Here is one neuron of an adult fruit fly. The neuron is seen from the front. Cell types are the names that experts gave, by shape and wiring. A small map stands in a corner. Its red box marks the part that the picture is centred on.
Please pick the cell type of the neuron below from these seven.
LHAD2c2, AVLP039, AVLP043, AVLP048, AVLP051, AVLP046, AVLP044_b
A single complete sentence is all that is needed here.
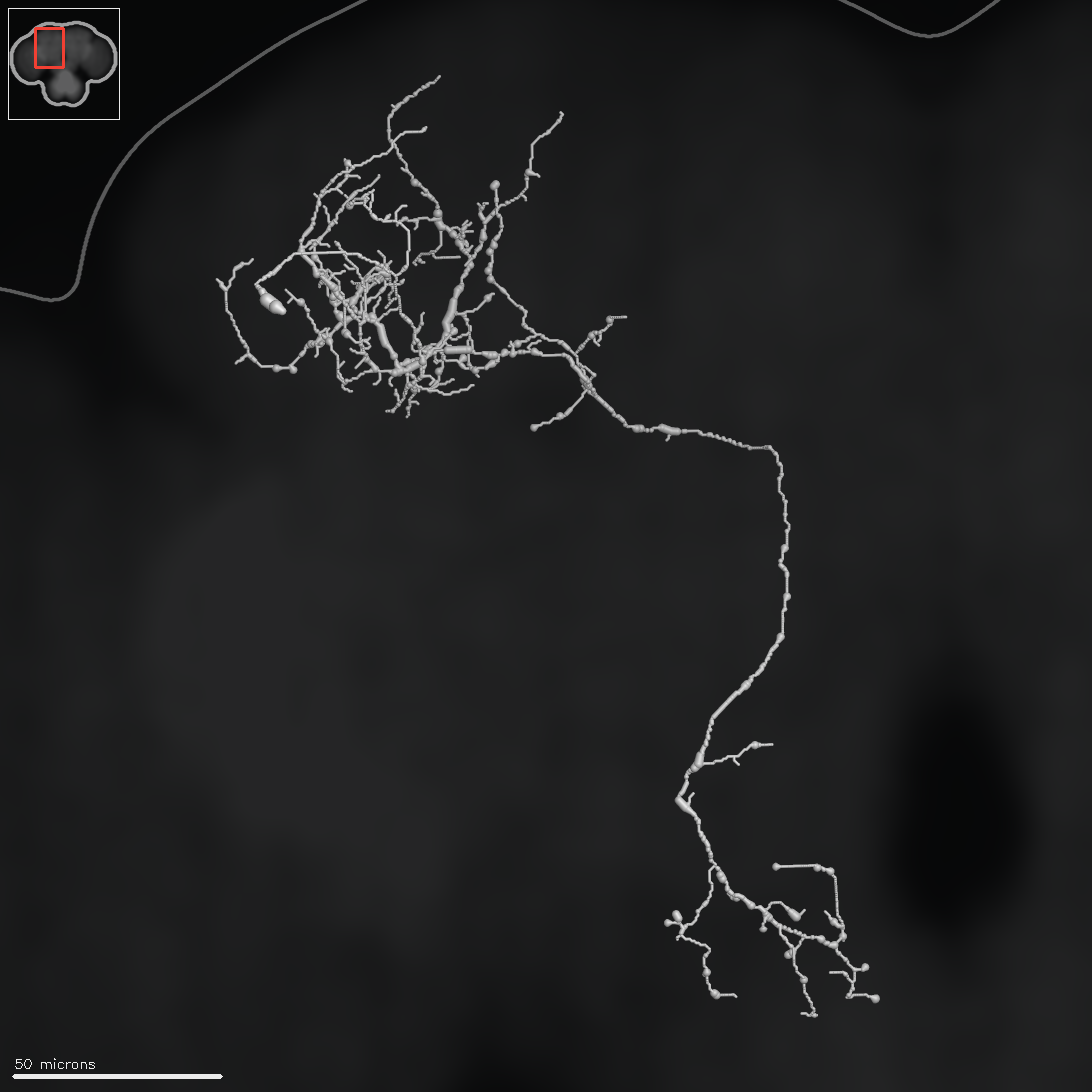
Under the cell type LHAD2c2 falls this neuron.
